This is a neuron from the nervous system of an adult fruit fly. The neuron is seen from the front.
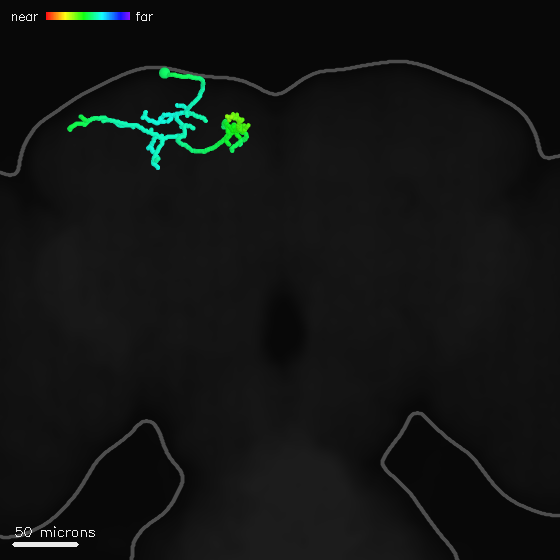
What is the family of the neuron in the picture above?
hemilineage SMPpd1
